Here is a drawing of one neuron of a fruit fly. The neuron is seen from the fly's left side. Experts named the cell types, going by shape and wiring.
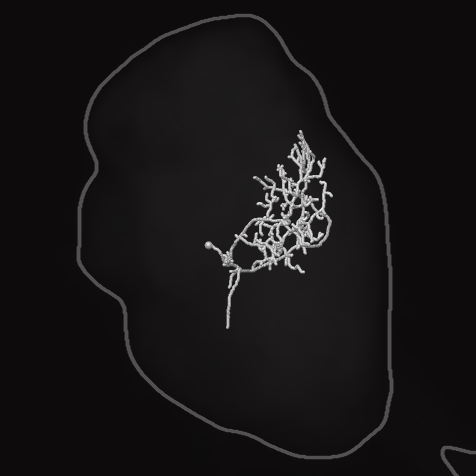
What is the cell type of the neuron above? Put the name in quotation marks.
"aMe5"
